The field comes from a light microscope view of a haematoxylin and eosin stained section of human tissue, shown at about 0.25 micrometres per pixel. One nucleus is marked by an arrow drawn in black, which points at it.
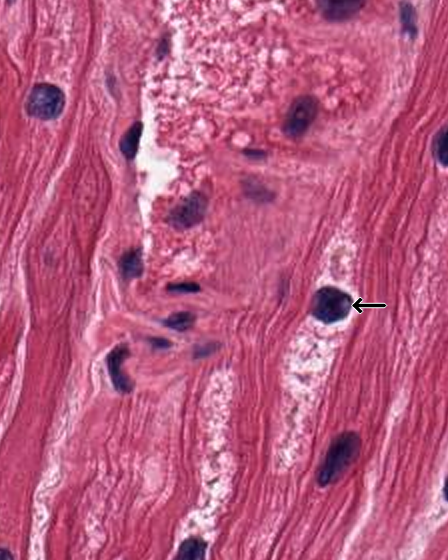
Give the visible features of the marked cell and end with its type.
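The nucleus is rounded, dark and evenly dense, with a smooth, sharp edge. The nucleus lies in the middle of the fibre, set in a narrow clear rim. Above and below the nucleus, along the length of the fibre, the cytoplasm forms a pale, finely bubbly strip. On both sides, pink cytoplasm with fine parallel lines runs lengthwise past the nucleus, in line with the neighbouring fibres. The marked cell is a cardiomyocyte.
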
